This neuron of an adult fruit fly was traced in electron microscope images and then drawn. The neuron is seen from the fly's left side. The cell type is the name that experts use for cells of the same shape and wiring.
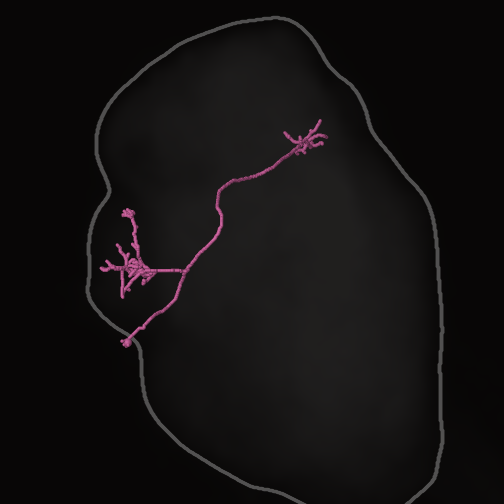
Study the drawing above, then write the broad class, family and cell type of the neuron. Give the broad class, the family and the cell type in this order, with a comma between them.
central-brain intrinsic neuron, hemilineage ALv1, M_vPNml75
